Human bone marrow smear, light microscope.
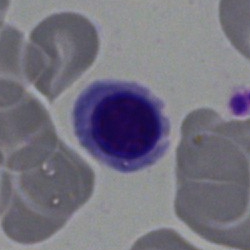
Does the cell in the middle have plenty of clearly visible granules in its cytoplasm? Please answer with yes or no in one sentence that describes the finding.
No, the cytoplasm of this cell holds no visible granules.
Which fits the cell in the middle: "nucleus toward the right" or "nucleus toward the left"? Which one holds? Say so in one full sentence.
The nucleus is placed toward the right, whether upper, middle or lower.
